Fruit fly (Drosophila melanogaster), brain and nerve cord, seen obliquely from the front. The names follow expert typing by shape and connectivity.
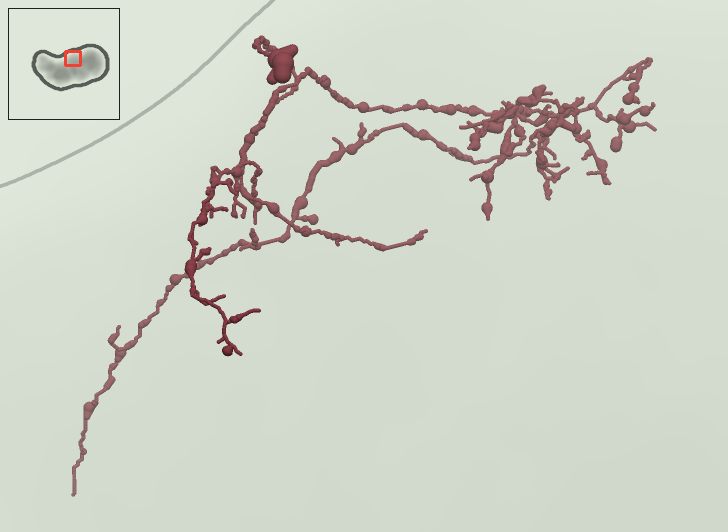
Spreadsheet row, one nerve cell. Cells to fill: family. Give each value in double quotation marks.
"hemilineage LHd2"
